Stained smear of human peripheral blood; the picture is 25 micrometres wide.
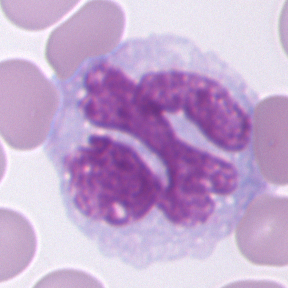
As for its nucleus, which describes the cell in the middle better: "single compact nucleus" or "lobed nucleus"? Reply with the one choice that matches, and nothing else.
Lobed nucleus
